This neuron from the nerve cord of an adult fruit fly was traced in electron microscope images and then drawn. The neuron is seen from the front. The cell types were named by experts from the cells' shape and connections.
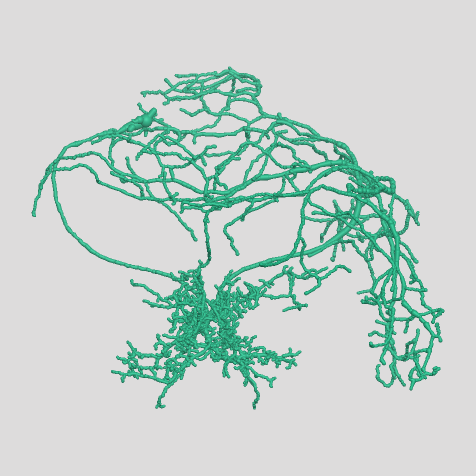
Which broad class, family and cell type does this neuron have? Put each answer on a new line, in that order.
ascending neuron
hemilineage 19B
AN19B001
